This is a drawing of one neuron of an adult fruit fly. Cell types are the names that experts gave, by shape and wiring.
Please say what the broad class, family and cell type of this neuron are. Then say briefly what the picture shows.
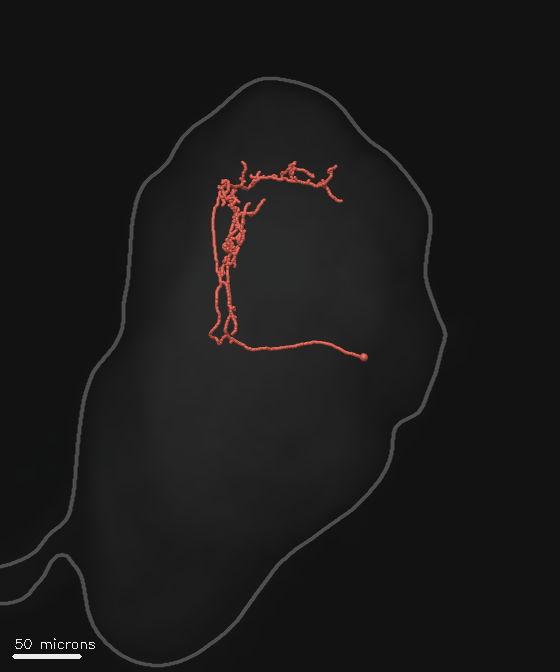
Its broad class is central-brain intrinsic neuron. Its family is hemilineage WEDa2. The cell type is PLP026. By the scale bar it is about 150 microns tall in this view. In this view it is taller than it is wide.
